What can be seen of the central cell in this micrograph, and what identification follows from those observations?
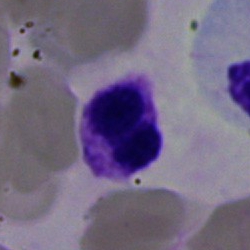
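Outline irregular, somewhat angular, not round. Chromatin dark purple, densely condensed. No nucleoli visible in the nucleus. No distinct granules in the cytoplasm. Central cell: basophil.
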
